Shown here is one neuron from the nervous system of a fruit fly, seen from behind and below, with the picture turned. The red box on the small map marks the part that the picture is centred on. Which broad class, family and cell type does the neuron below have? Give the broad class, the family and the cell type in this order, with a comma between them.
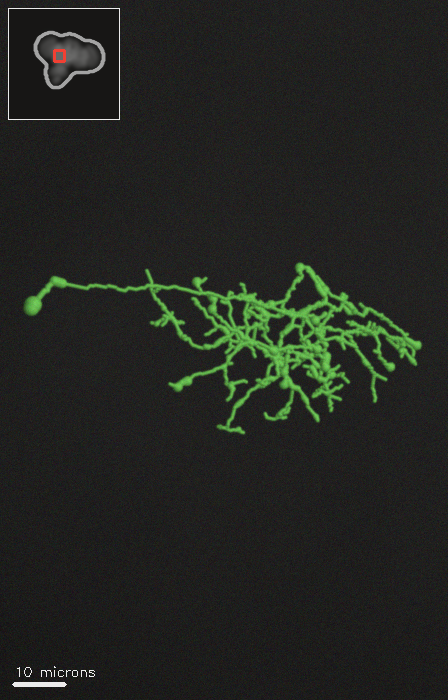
nerve-cord intrinsic neuron, hemilineage 01B, IN01B078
